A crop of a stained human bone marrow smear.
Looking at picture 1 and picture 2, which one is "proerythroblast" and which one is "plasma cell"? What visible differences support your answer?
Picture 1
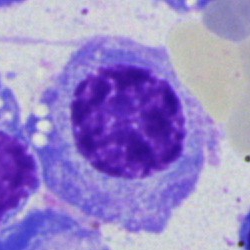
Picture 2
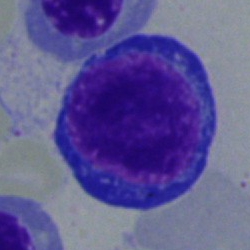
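The plasma cell appears in picture 1 and the proerythroblast in picture 2. The plasma cell has an irregular outline with small bulges at the lower right, whereas the proerythroblast is roughly round with a smooth outline. No distinct nucleolus is visible in the plasma cell's nucleus. At the left edge of picture 1, part of a second dark purple nucleus is cut off.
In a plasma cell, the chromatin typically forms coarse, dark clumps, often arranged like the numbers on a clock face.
The proerythroblast's chromatin, by contrast, is finely granular and free of coarse dark clumps. Its cytoplasm is a narrow deep blue rim around the nucleus, without distinct granules.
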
